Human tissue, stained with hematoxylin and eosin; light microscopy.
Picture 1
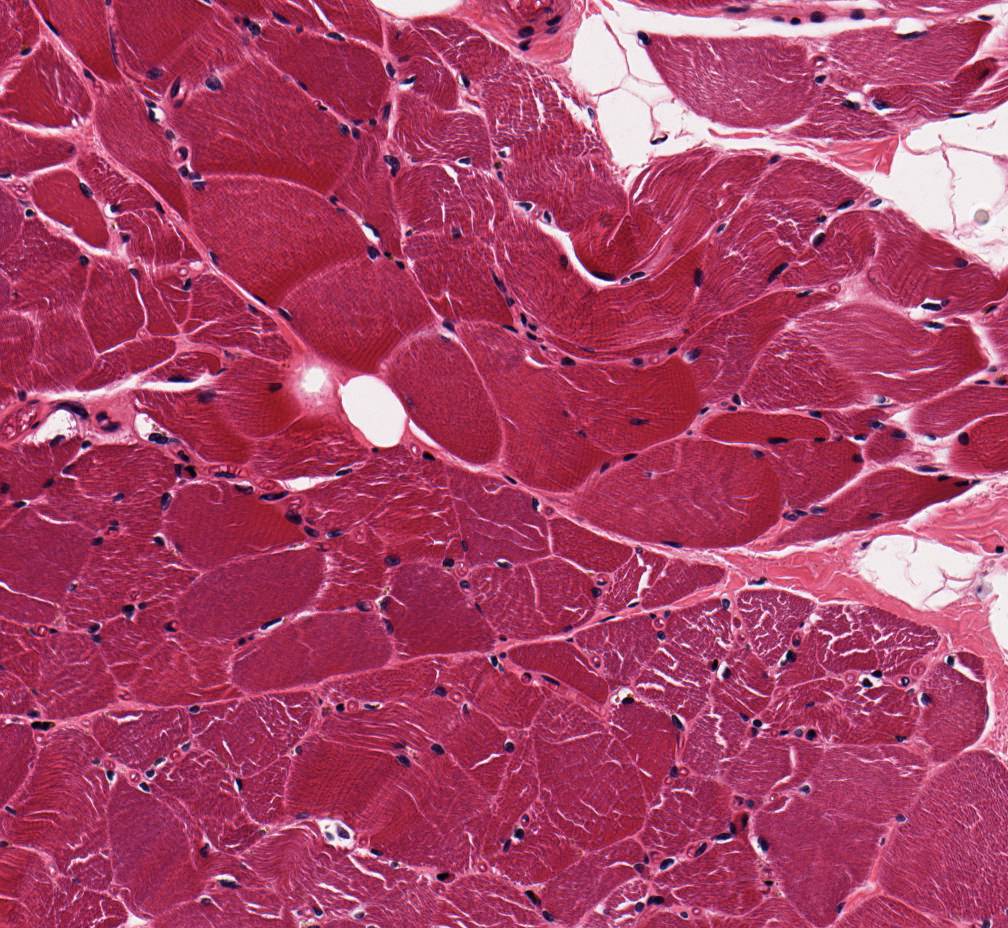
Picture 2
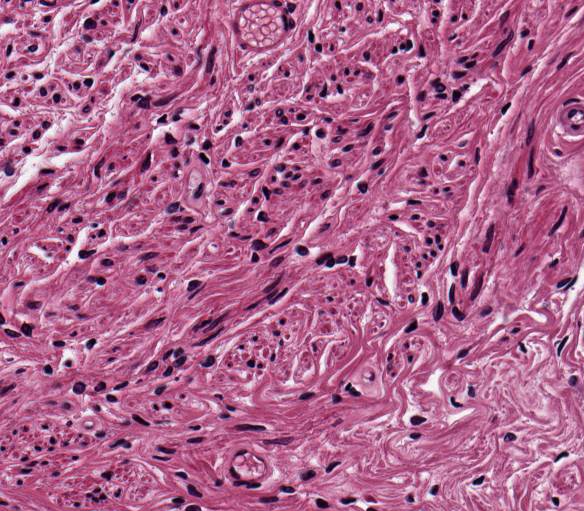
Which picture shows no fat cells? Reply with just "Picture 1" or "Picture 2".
Picture 2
